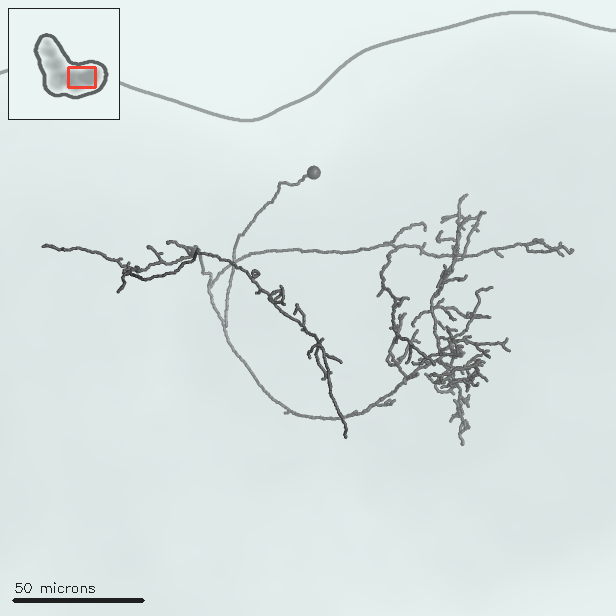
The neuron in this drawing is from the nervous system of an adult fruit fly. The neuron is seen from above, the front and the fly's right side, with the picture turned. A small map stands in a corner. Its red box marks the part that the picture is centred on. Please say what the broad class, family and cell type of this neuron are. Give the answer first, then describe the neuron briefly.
Its broad class is central-brain intrinsic neuron. Its family is hemilineage DM1_antero_dorsal. Its cell type is CB2706. The cell body is at the top of the picture. By the scale bar it is about 200 microns wide in this view. Dozens of branch ends can be seen.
